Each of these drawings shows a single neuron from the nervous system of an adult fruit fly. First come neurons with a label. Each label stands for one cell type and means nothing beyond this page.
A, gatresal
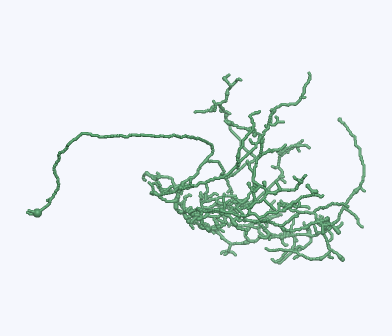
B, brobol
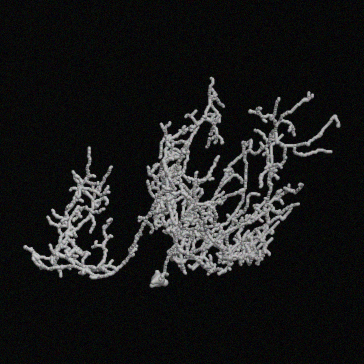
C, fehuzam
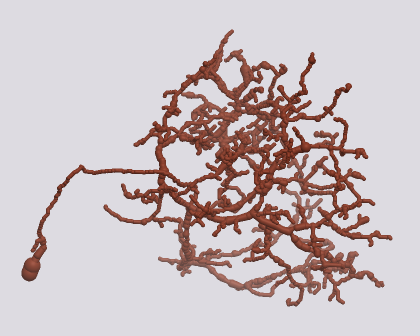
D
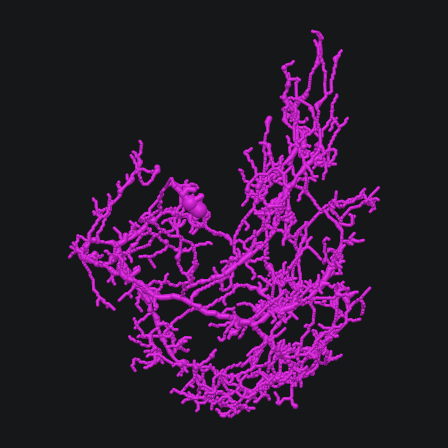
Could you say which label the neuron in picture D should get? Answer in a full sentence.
It belongs to fehuzam.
